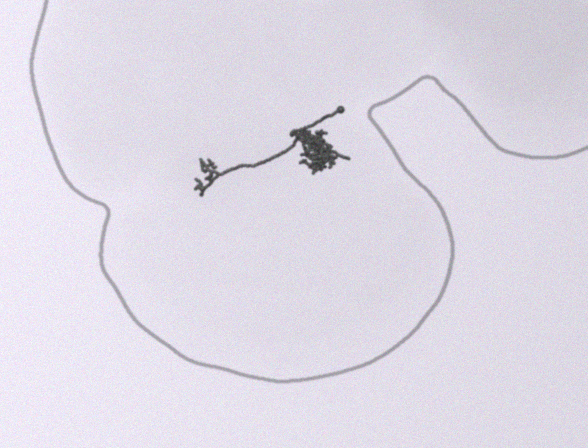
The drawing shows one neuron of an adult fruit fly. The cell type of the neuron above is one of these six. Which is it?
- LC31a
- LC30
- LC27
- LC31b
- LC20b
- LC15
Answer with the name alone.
LC15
